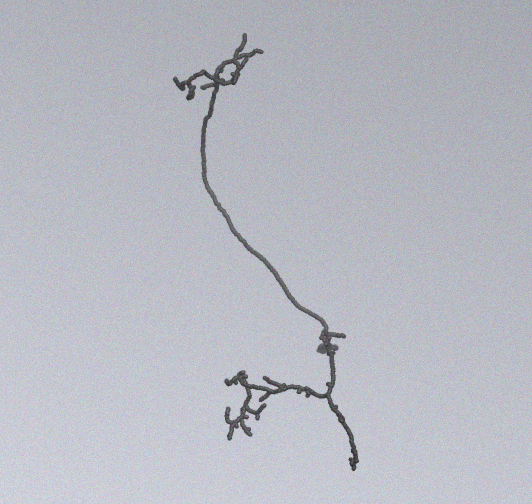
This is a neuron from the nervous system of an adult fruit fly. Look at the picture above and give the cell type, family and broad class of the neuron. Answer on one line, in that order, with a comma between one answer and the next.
CB4081, hemilineage FLAa2, central-brain intrinsic neuron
